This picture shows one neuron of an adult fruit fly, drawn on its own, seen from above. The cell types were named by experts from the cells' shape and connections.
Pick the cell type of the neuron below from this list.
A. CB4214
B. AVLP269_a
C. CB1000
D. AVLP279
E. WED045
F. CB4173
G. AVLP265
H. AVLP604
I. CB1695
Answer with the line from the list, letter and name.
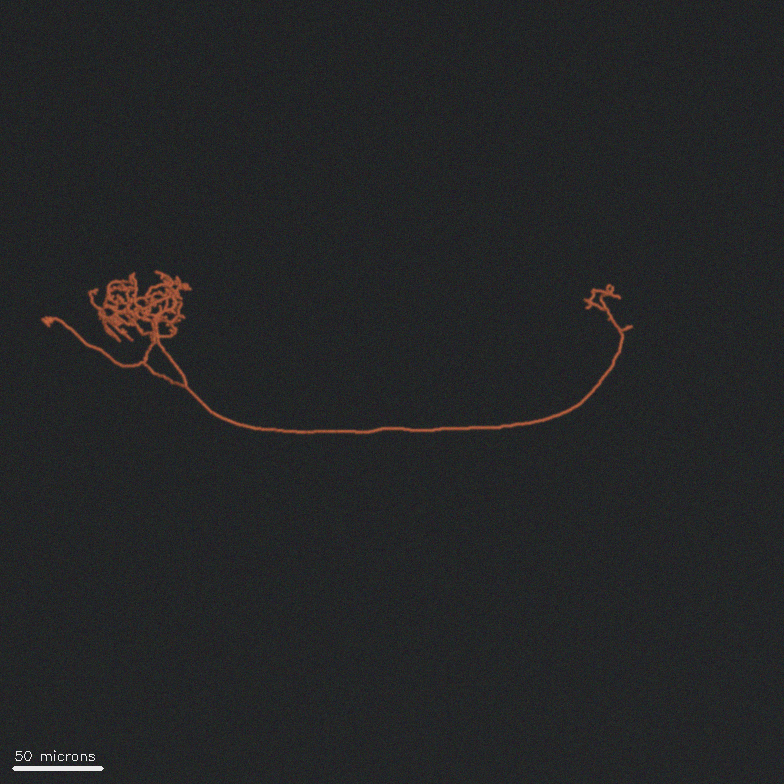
G. AVLP265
